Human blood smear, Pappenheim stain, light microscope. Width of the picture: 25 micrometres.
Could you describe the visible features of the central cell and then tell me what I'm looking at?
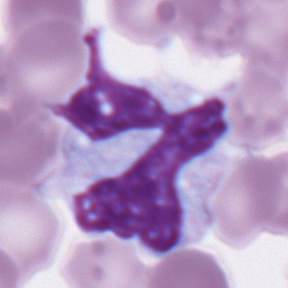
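Down at the bottom, the nucleus has a knobby, lumpy lower edge, and a thin pointed spike of it sticks upward from its upper-left part. The cytoplasm is very pale, nearly colourless with just a faint grey-blue tint, and you won't find any distinct granules in it. It's a monocyte.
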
